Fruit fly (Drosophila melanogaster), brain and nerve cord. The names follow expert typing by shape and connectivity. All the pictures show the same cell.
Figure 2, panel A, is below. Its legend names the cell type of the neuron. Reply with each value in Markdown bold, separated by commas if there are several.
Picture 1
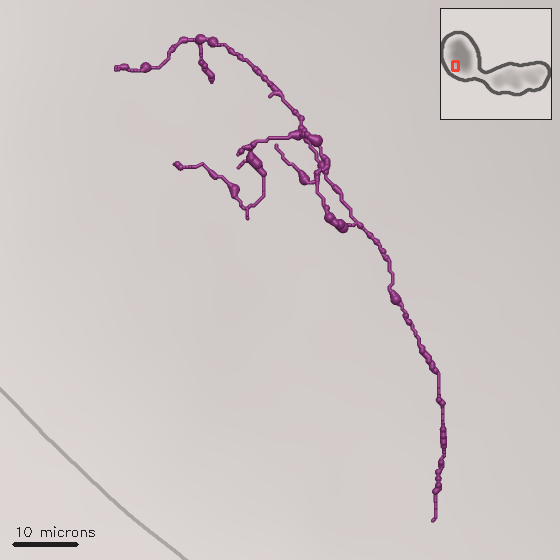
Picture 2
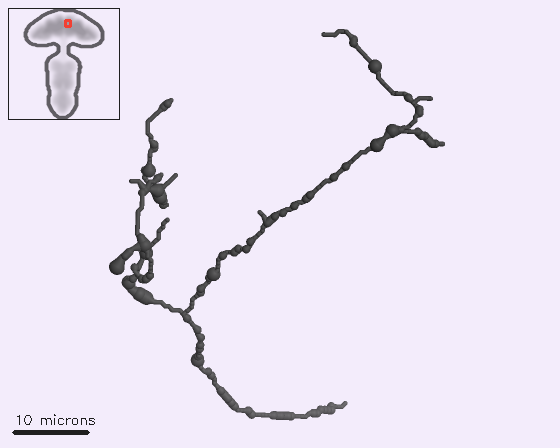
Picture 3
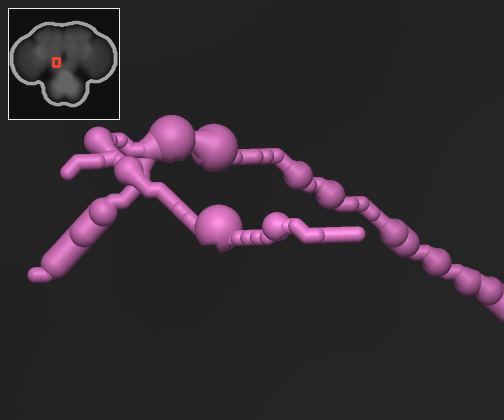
**LB2a**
